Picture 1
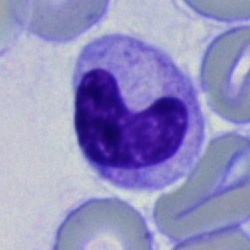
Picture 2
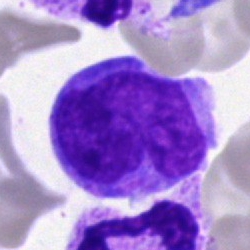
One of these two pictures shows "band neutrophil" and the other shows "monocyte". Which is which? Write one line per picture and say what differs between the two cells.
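Picture 1: band neutrophil. The cytoplasm is ample and pale lilac.
Picture 2: monocyte. The nucleus fills most of the cell.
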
